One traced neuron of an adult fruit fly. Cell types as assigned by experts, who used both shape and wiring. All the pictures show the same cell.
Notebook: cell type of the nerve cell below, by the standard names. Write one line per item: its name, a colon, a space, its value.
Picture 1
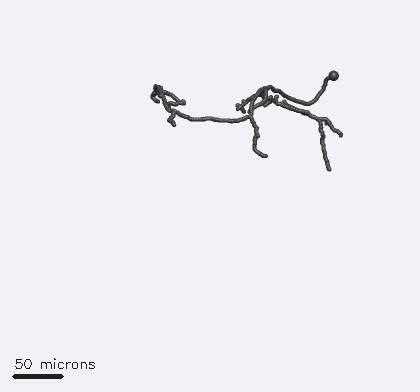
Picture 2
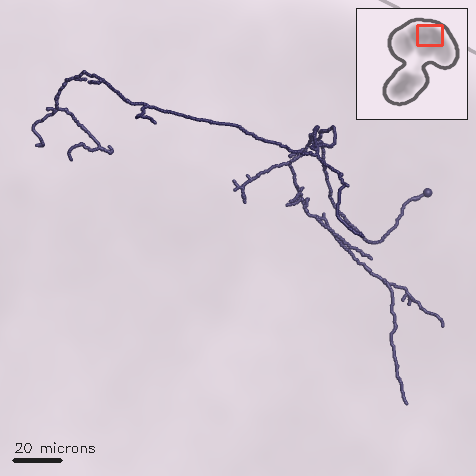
cell type: ATL013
